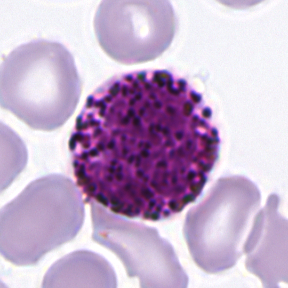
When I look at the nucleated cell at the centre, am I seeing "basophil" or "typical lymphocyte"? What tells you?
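It is a basophil. Its granules are coarse, distinct round dots, dark purple to black, scattered over the whole cell including the centre.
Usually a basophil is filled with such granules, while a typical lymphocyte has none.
They hide the nucleus; its shape cannot be made out.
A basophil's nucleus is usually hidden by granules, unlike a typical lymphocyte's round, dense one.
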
